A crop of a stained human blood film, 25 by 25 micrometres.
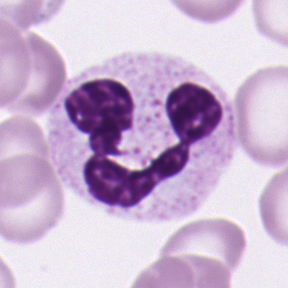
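Segmented neutrophil in the centre of a stained blood smear: following the lobes, I find them curving in an arc that opens upward, with dark purple, coarsely clumped chromatin. The cytoplasm looks plentiful and pale pinkish-lilac, and fine pinkish-violet granules lie evenly through it.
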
